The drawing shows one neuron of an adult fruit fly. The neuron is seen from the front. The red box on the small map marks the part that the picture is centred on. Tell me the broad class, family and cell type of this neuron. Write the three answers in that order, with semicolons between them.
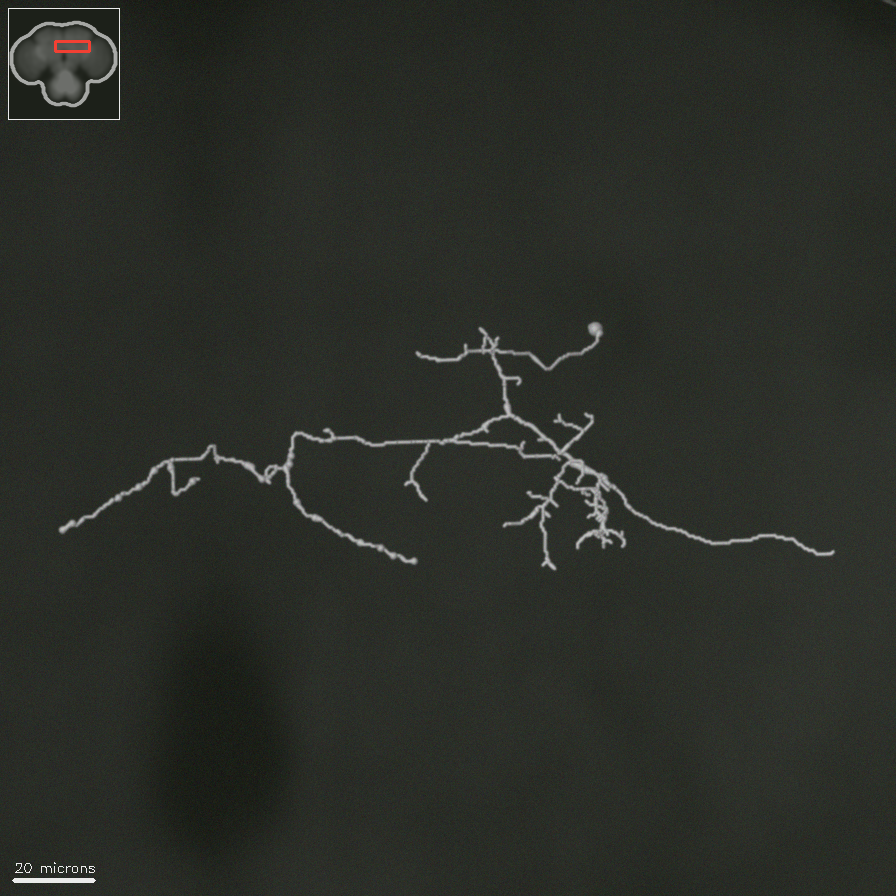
central-brain intrinsic neuron; hemilineage PSp3; CB3866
